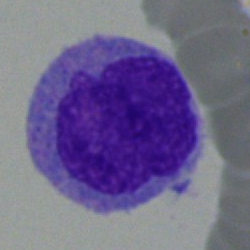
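Monocyte (centre), stained human bone marrow smear, light microscopy. The nucleus is set off-centre, leaving a wider rim of cytoplasm on the left, and a shallow notch marks its upper edge. Fine purplish granules are scattered through the cytoplasm. A small purple blob sits at the lower right margin of the cell.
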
